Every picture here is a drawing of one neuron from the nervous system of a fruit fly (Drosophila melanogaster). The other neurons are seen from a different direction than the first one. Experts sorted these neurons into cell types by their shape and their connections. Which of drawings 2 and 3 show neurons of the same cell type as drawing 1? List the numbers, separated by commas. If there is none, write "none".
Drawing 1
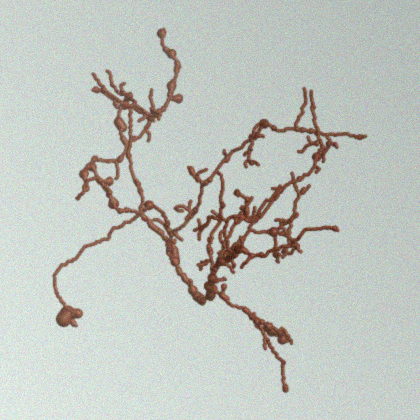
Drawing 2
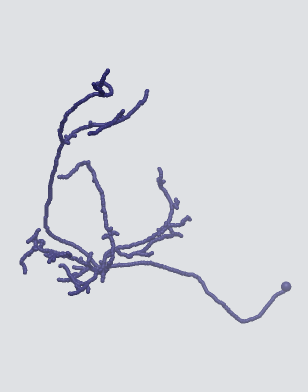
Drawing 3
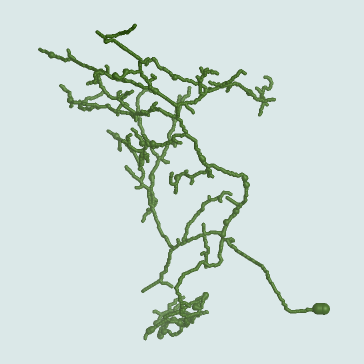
3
